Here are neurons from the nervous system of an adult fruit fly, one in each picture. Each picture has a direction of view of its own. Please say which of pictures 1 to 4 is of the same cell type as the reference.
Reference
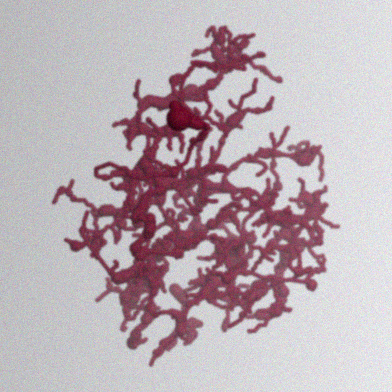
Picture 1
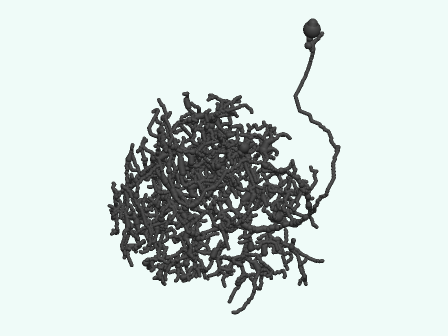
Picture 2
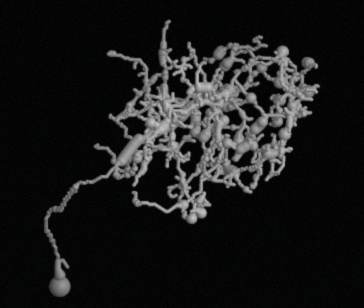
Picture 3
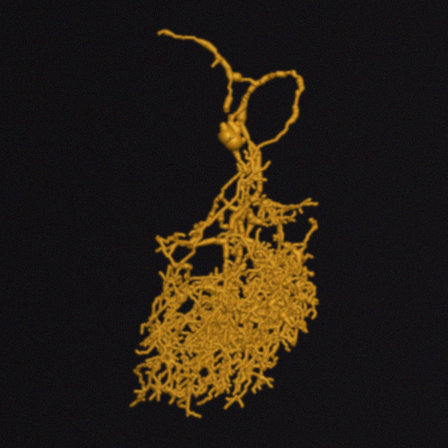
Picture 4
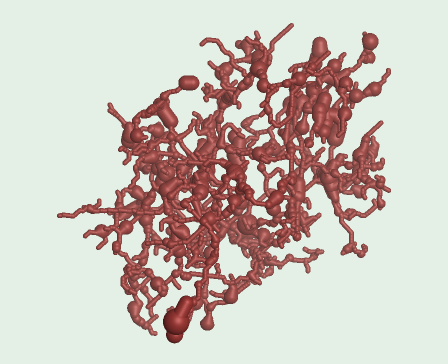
4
